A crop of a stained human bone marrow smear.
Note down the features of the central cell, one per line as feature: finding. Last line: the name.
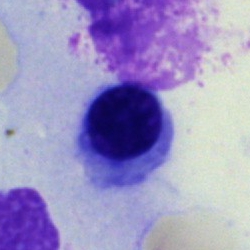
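Chromatin: dark, densely condensed
Nucleoli: none visible
Cytoplasmic rim: widest on lower side
Granules: none in cytoplasm
Name: erythroblast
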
